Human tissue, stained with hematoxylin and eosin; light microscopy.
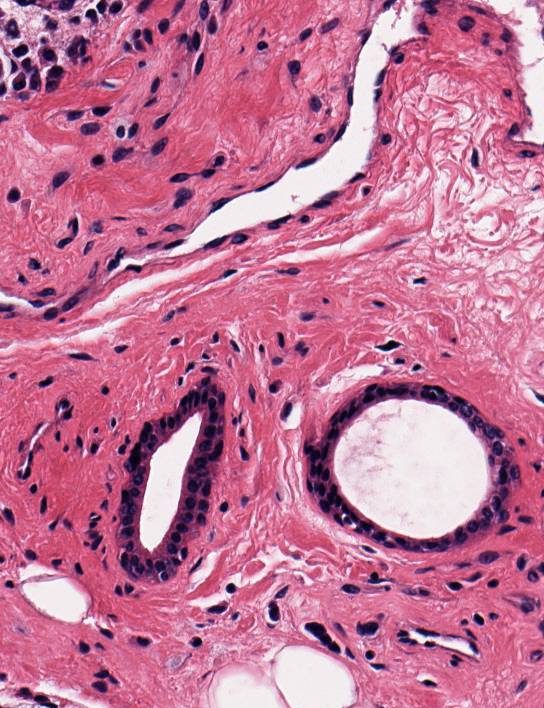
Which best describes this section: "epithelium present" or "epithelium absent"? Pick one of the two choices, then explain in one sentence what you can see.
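Epithelium present. Two small epithelium-lined structures lie side by side in the lower half of the field, embedded in stroma.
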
